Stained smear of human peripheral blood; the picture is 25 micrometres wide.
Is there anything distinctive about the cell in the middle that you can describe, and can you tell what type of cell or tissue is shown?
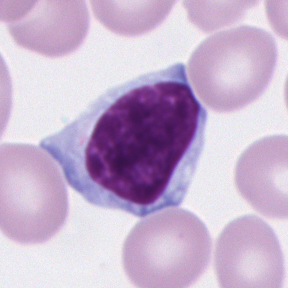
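Notice first that the nucleus sits off-centre toward the right, so the widest band of cytoplasm is on the left. The cell is about 15 by 12 micrometres and the nucleus about 12 by 9 micrometres, filling about 60% of the cell's area. Its chromatin is dense and dark purple, with coarse clumps. The cytoplasm is pale grey-blue and lacks coarse granules. This is a typical lymphocyte.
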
